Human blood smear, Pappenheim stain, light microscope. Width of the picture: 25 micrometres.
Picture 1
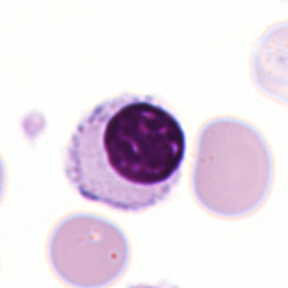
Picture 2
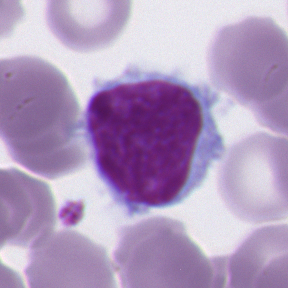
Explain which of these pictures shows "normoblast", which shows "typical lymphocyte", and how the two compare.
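First, the assignment: picture 1 is the normoblast and picture 2 is the typical lymphocyte. Point one, cytoplasm colour: the normoblast's is pale pinkish-lilac, and the typical lymphocyte's is pale blue-grey.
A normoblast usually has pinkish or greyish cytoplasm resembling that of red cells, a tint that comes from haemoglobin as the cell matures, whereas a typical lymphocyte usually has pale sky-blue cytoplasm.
Point two, placing of the cytoplasm: in the normoblast it forms a broad crescent on the left and lower side of the nucleus, and in the typical lymphocyte it forms a rim that is wider on the right side than on the left. Point three, the nucleus: the normoblast's is round in outline, about 7 micrometres across, has no indentation or lobes, lies toward the upper right and fills about 50% of the cell's area. The typical lymphocyte's nucleus is about 11 micrometres across and fills most of the cell. Its chromatin is dense and dark purple, and no distinct nucleolus is visible.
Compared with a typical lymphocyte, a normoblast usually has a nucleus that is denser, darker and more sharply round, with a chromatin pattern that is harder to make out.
Point four, size and border: the normoblast is about 10 micrometres across, and its border is slightly irregular and bumpy rather than smooth. Point five, inclusions: a few small dark purple specks lie near the normoblast's rim, while the typical lymphocyte's cytoplasm contains no visible granules.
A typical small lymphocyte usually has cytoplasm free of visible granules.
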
